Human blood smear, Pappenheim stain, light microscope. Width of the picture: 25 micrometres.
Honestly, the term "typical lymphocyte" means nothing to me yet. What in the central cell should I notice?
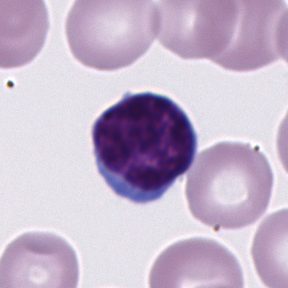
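Several features of the central cell go with the name typical lymphocyte. Its width of about 10 micrometres falls within the usual range, though at the upper end of it.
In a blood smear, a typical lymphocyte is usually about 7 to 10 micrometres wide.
No nucleoli are visible in the nucleus, which also fits.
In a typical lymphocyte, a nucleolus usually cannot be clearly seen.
The nucleus is round in outline, about 9 micrometres across, and fills about 80% of the cell's area. It stains deep purple, with coarse, clumped chromatin. The cytoplasm shows mainly as a crescent along the lower edge of the cell.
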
